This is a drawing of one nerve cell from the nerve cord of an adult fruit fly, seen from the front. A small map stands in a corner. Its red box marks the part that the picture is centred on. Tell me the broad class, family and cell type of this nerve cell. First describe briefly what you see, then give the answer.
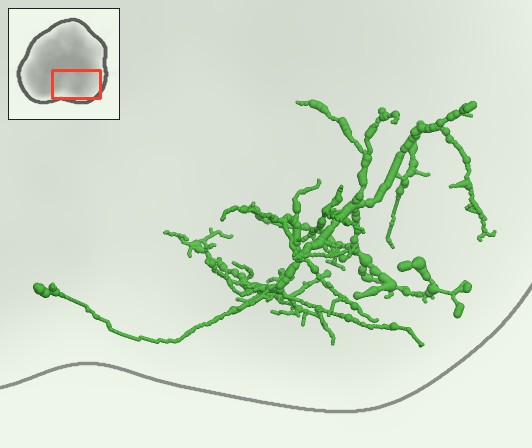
Dozens of branch ends can be seen. As drawn here it is wider than it is tall. It is a nerve-cord intrinsic neuron. The family is hemilineage 13B. Its cell type is IN13B032.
